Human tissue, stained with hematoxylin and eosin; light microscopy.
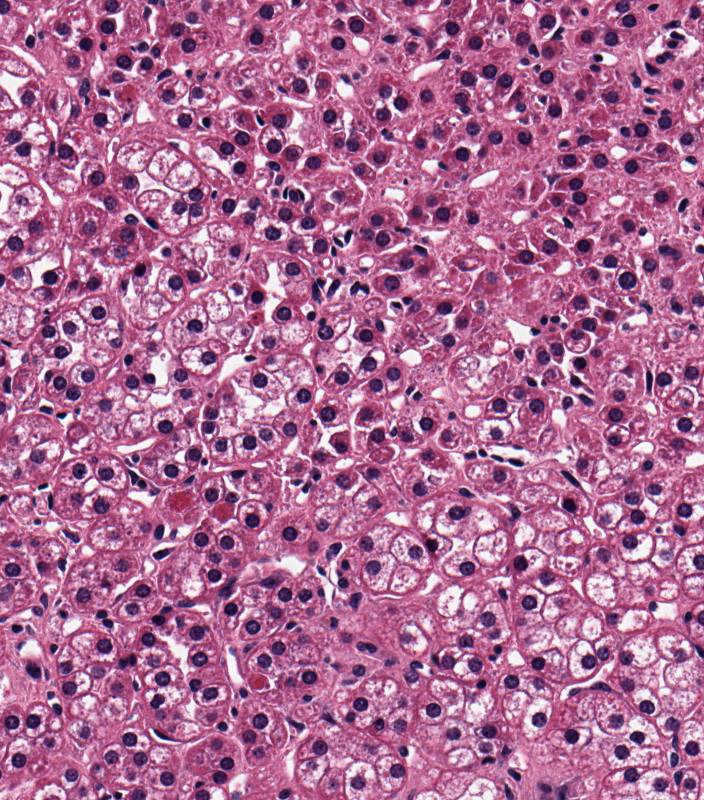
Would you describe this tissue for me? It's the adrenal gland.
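First, the arrangement: sheets of large polygonal cells fill the field, set in cords separated by thin slit-like spaces. Next, the cells themselves: they are pale and vacuolated, with sharply outlined cell membranes. Then the nuclei: most cells have a single round, centrally placed nucleus. Finally, scattered cells contain two nuclei.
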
